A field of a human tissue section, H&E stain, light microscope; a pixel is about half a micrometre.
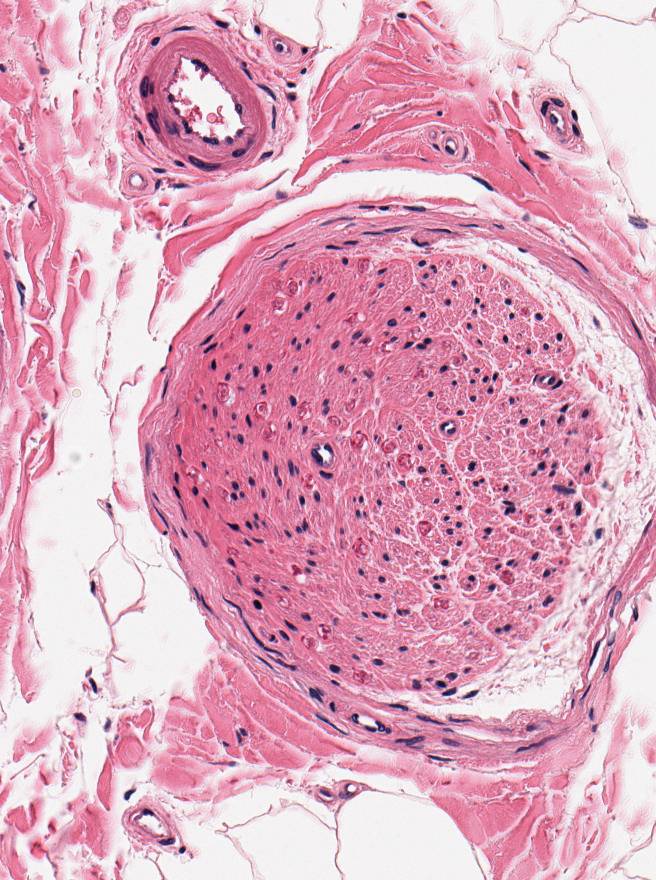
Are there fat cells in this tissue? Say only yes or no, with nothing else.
Yes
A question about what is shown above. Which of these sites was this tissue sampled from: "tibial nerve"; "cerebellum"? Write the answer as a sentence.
The site this tissue was sampled from is the tibial nerve.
